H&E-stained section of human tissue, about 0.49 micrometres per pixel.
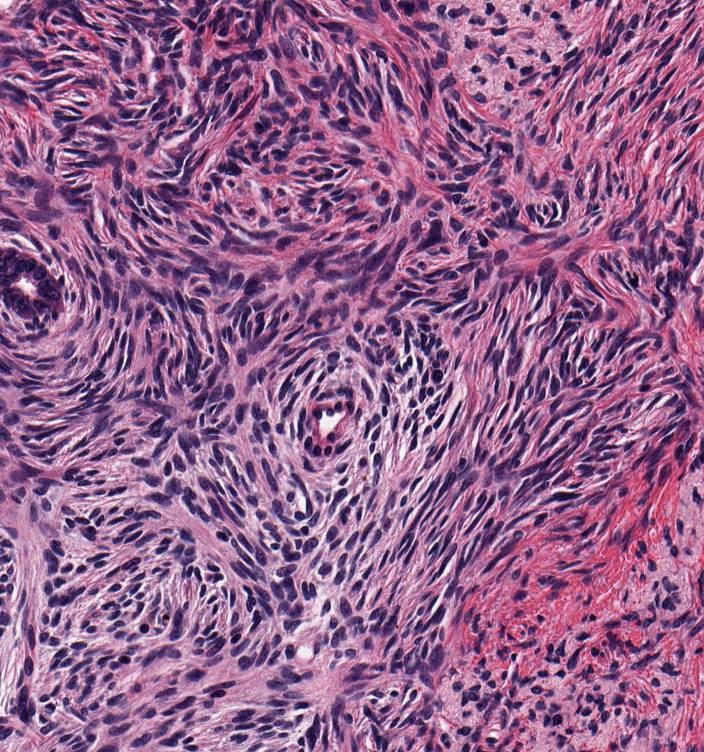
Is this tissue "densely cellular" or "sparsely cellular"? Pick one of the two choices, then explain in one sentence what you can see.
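Densely cellular. The nuclei are densely crowded across most of the field.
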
